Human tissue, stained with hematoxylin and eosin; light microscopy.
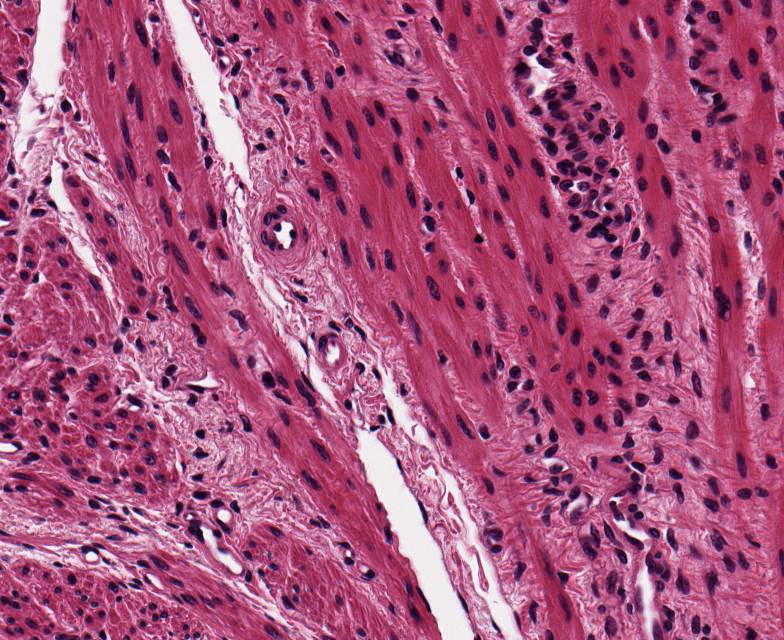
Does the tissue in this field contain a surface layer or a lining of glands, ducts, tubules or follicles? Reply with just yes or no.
No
